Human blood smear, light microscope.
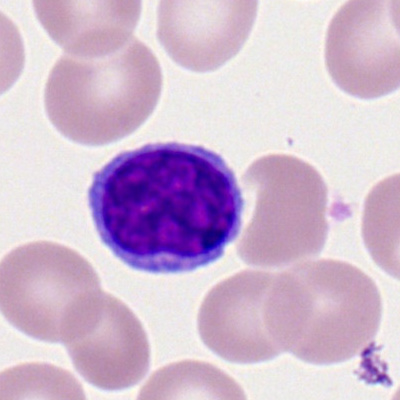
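Lymphocyte, central cell, stained blood smear. Outline roughly round. Chromatin dense, dark purple, coarsely clumped. No nucleoli visible in the nucleus. Cytoplasm only a thin rim around the nucleus.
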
